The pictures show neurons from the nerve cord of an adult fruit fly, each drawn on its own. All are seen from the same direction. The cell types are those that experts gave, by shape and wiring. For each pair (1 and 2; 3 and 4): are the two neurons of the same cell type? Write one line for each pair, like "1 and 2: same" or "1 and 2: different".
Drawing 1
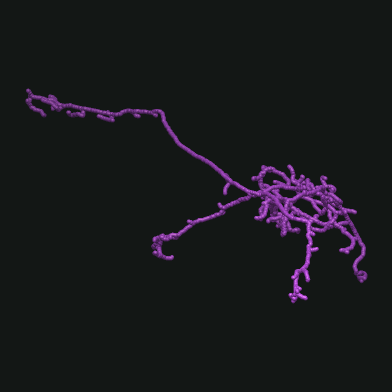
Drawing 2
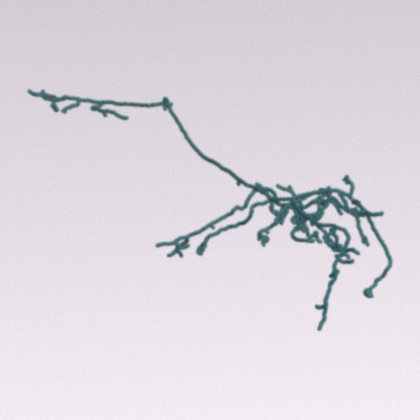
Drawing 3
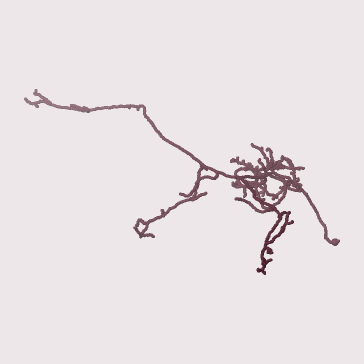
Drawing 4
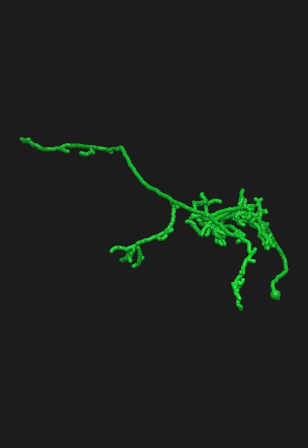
1 and 2: same
3 and 4: same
